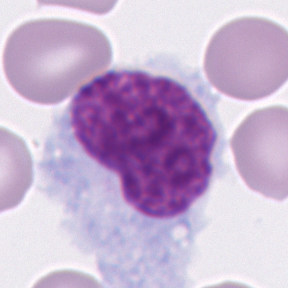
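Hairy cell: the nucleated cell at the centre of a stained peripheral blood smear. Nucleus first: a notch on its lower left side gives it a folded, kidney-like shape. Cytoplasm next: abundant and pale grey-blue, lying mostly below and to the left of the nucleus. Last, a few small clear spots lie in the cytoplasm near its lower edge.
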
